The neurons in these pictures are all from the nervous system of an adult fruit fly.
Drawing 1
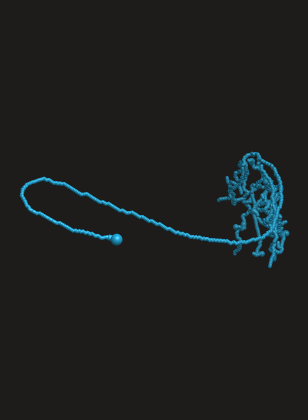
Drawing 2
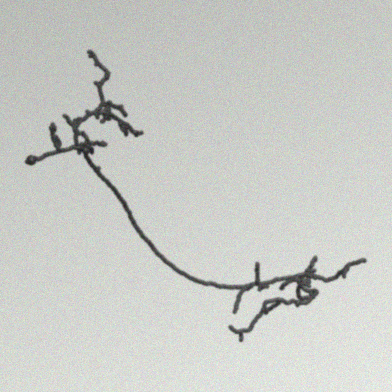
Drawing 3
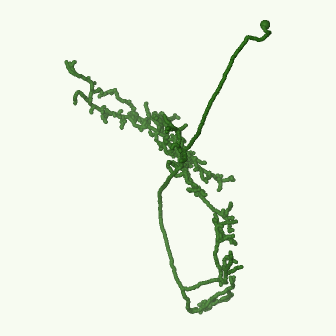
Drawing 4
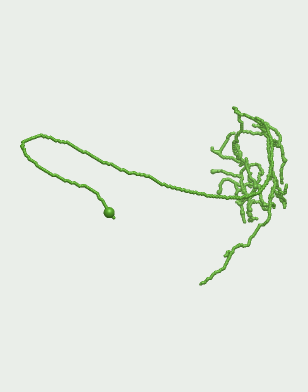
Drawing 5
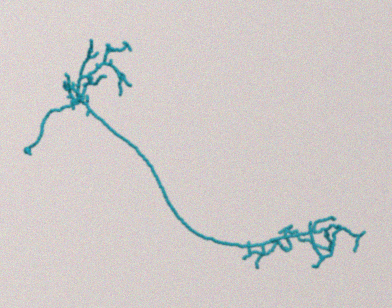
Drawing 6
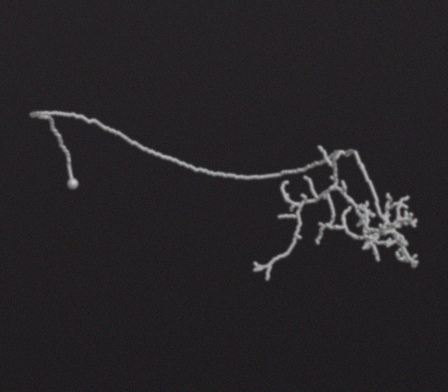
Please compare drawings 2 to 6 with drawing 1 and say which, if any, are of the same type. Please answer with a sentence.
Drawing 4 and drawing 6 are of the same cell type.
